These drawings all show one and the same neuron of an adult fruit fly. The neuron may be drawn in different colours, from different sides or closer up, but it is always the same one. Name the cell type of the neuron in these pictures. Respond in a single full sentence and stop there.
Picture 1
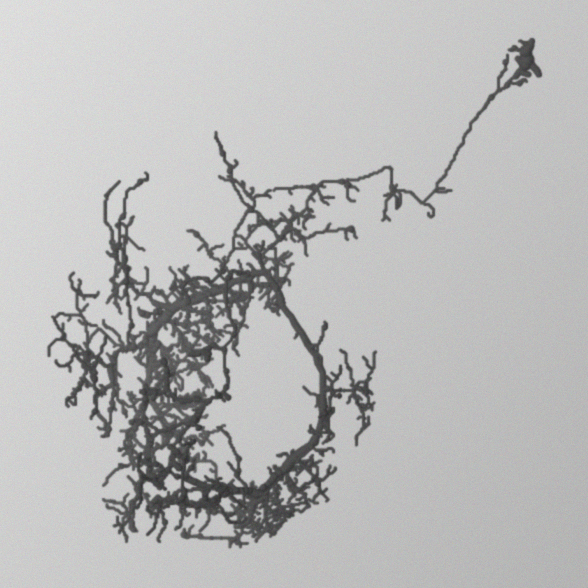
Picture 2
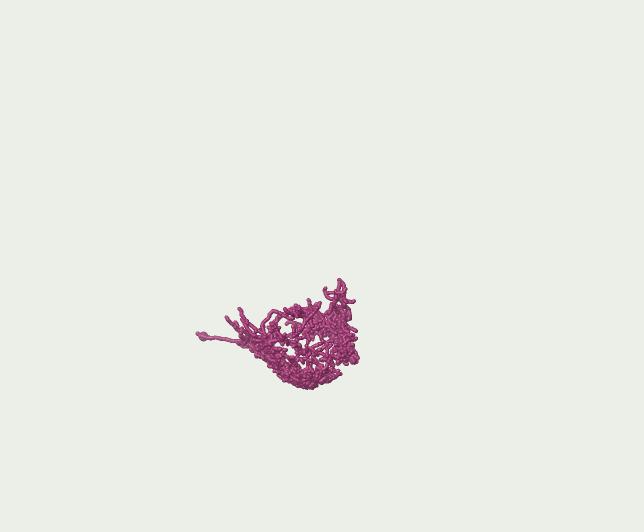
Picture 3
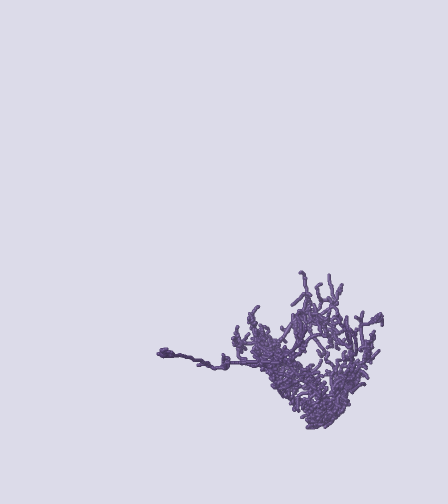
In the scheme of cell types, this neuron is IN14A004.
